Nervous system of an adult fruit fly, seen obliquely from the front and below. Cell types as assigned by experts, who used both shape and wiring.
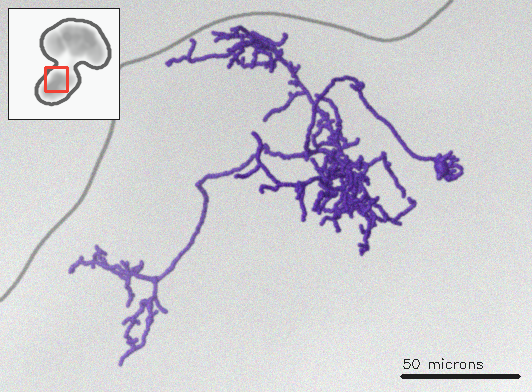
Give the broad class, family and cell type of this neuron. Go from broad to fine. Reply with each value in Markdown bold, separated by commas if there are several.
**nerve-cord intrinsic neuron**, **hemilineage 16B**, **IN16B037**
